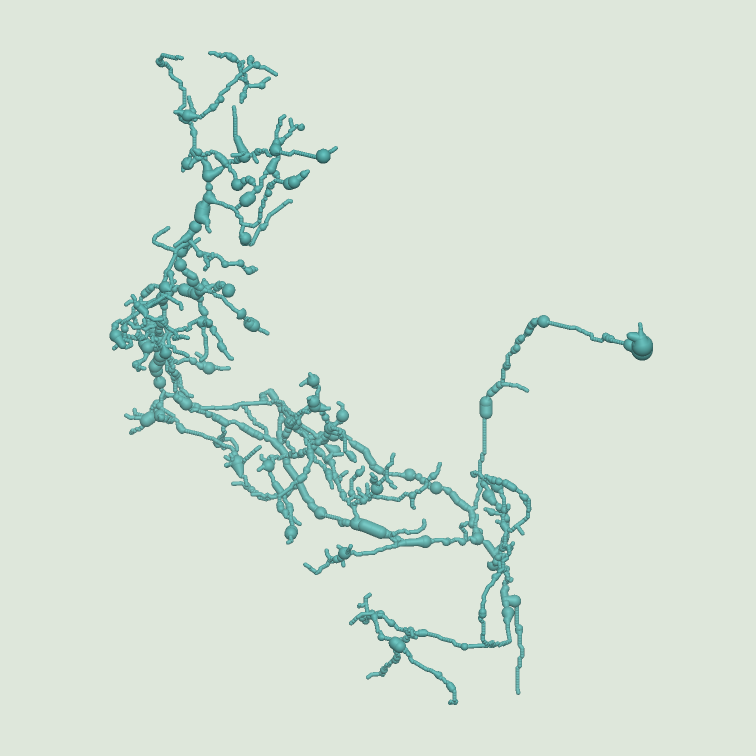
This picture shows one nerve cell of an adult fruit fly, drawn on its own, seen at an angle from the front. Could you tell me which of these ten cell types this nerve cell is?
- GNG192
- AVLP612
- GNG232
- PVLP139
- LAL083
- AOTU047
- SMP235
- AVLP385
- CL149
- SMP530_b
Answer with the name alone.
CL149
